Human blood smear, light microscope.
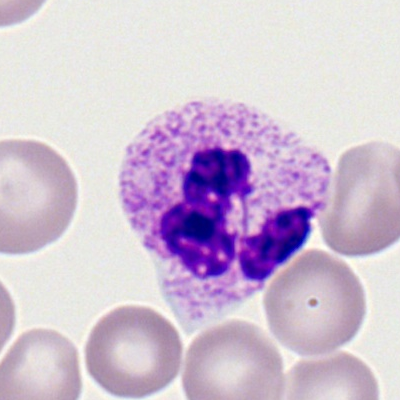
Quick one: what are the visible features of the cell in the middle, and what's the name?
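You've got a nucleus in three separate lobes, with dark purple, coarsely clumped chromatin. The cytoplasm is abundant, covering more of the cell than the nucleus does, and fine pinkish-lilac granules fill it. Put together, a segmented neutrophil.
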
